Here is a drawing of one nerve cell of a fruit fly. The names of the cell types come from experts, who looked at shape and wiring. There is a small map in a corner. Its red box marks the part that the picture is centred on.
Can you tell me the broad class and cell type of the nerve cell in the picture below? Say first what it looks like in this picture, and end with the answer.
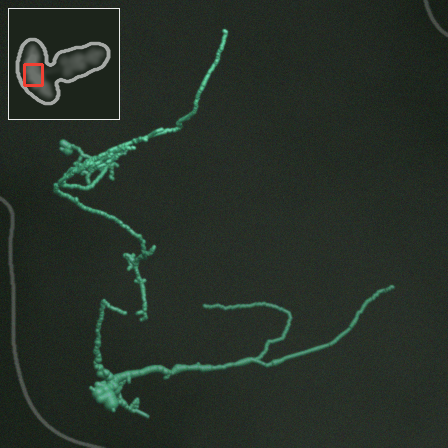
It is in the brain and does not reach the nerve cord. The cell body can be seen at the lower left of the picture. Its broad class is central-brain intrinsic neuron. The cell type is PRW075.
